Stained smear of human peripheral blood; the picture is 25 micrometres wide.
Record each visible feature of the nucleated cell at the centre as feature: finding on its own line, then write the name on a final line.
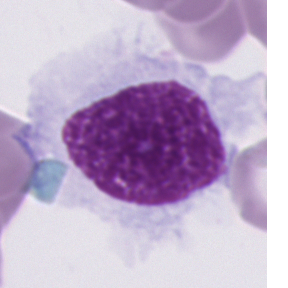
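Outline: irregular, I'd say, with ragged, frayed edges
Nucleus: sitting roughly in the centre
Chromatin: deep purple, stippled and lacy, small clumps between pale gaps
Granules: none distinct in the cytoplasm
Name: hairy cell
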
